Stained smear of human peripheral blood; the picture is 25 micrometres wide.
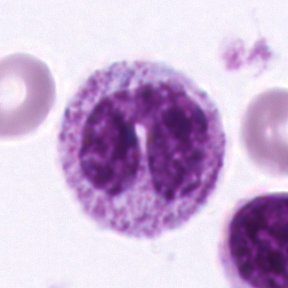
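Band neutrophil, about 15 micrometres across. Two nuclear lobes lie side by side, left and right, joined at their upper ends, with a narrow pale cleft between them below. The chromatin is dark purple and coarsely clumped. Numerous coarse pinkish-lilac granules fill the cytoplasm.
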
